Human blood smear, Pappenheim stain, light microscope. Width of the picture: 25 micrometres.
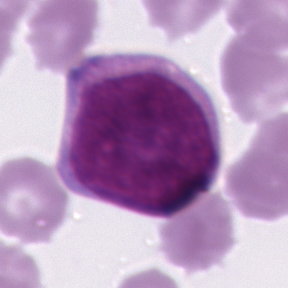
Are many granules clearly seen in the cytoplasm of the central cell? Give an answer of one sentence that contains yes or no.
No, there are no visible granules in its cytoplasm.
